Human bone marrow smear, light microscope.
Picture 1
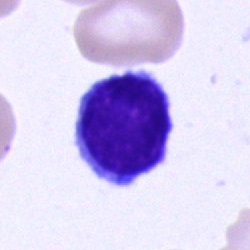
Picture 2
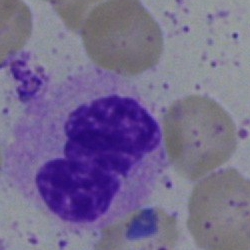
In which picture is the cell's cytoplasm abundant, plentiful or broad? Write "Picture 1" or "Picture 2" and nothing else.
Picture 2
